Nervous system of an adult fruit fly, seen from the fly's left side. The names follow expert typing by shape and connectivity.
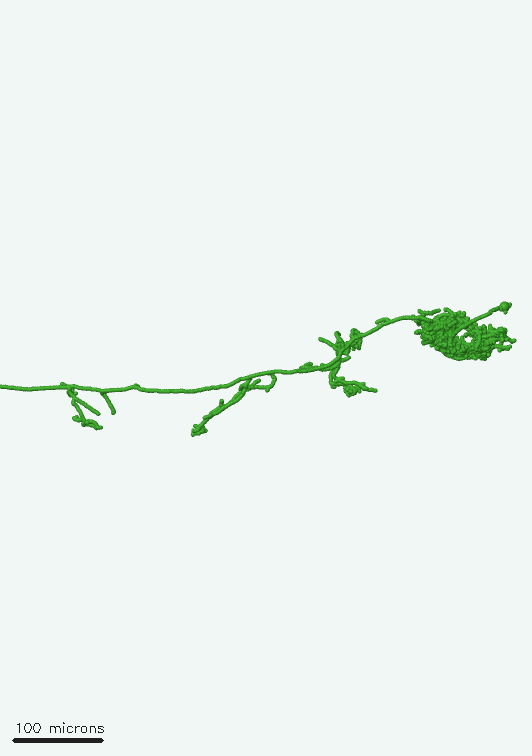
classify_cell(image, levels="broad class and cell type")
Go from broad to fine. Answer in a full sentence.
An ascending neuron, type ANXXX074.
